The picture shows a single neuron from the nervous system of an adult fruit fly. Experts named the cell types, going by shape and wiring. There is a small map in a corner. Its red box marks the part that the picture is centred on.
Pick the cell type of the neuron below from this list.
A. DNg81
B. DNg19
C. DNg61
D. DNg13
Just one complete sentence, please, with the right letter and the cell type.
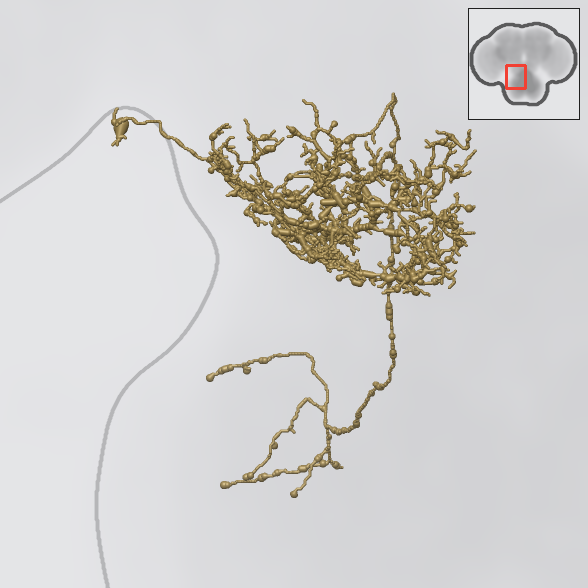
The cell type matching the neuron is DNg61, which option C provides.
